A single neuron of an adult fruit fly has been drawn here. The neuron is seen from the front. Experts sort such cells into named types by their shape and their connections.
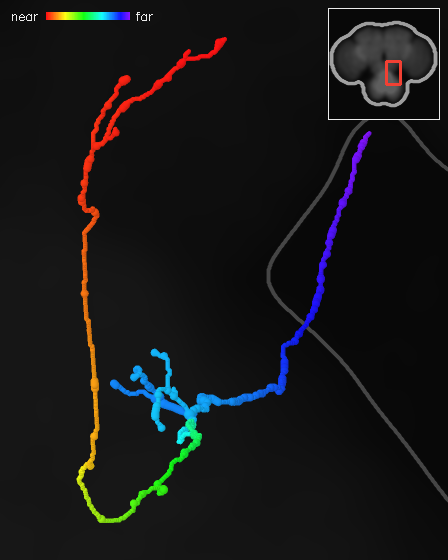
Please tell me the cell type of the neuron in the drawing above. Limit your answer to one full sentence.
The neuron here is of the cell type SApp08.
